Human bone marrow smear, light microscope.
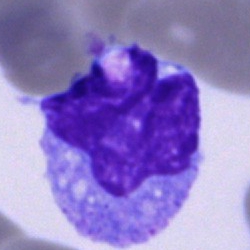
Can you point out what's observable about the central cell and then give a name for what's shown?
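Nucleus irregular, folded into several lobes, filling the upper part of the cell. Most cytoplasm below it, pale lilac-blue. Outline smoothly rounded at the bottom, irregular at the top. Monocyte.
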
